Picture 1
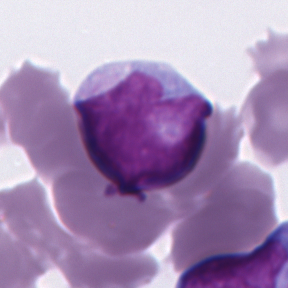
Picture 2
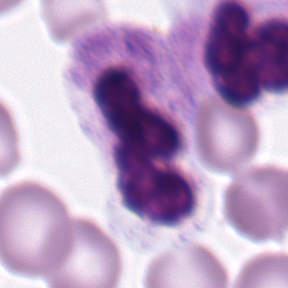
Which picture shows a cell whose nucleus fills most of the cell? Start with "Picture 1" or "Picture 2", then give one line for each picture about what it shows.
Picture 1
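What picture 1 shows: The nucleus fills most of the cell.
What picture 2 shows: The cytoplasm is abundant and pale pinkish-lilac.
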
